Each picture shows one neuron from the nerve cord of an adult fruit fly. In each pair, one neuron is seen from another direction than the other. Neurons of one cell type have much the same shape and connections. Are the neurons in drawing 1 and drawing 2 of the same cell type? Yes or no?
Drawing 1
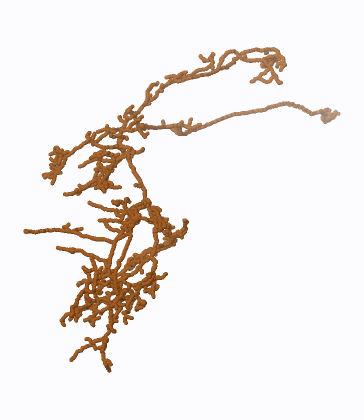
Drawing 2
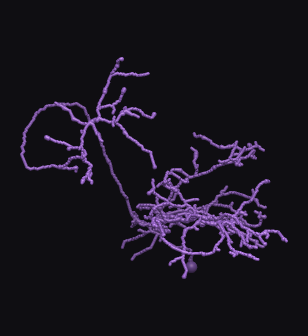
no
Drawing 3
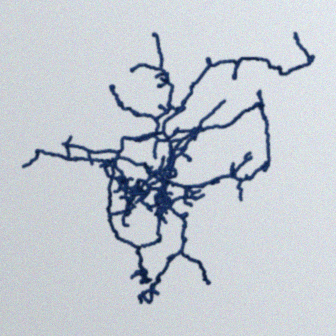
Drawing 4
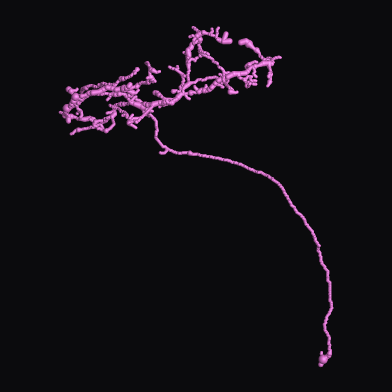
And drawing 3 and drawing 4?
yes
